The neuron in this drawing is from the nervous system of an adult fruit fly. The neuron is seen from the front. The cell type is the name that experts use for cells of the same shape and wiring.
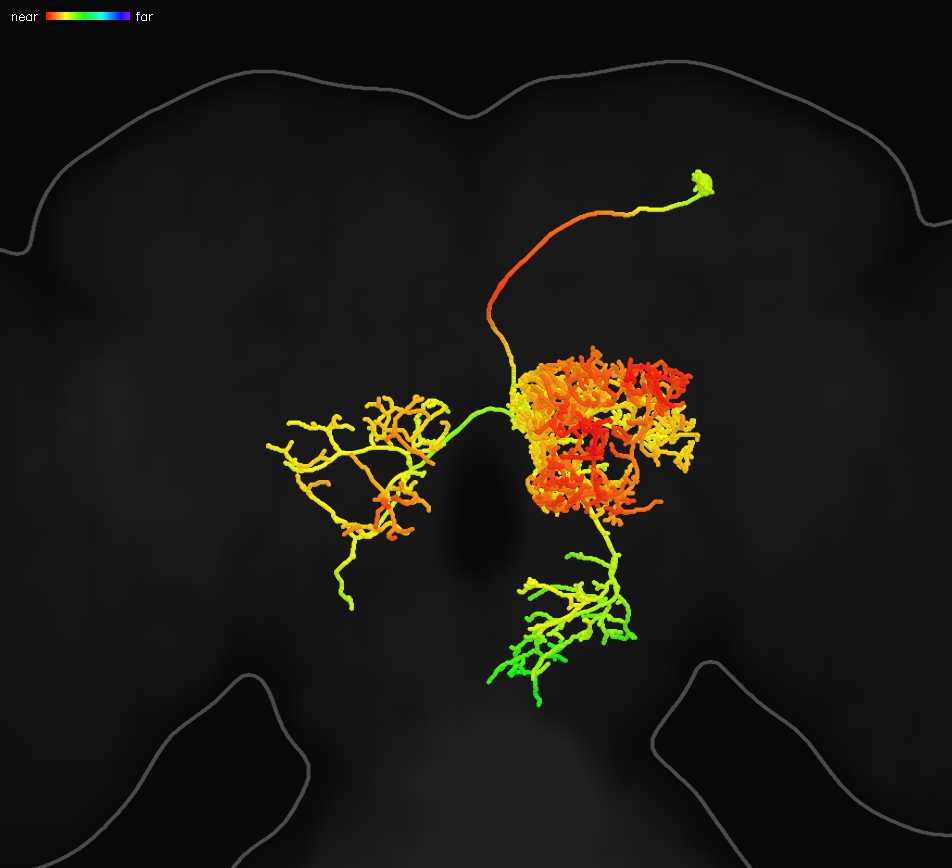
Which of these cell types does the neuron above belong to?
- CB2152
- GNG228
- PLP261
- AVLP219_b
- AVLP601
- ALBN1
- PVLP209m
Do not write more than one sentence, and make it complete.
The single neuron here is of type ALBN1.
